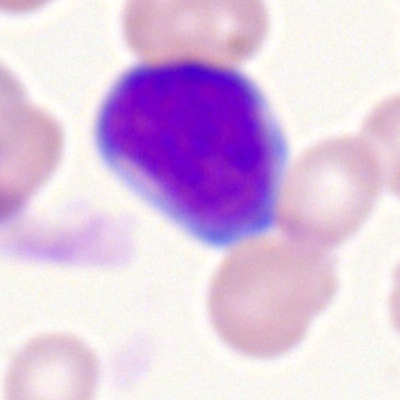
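Myeloblast: the cell at the centre of this stained human blood smear. First, its outline is angular and irregular instead of round. Second, the nucleus is a single mass without lobes. Third, that nucleus takes up almost the entire cell, so the cytoplasm is only a thin rim. Finally, the cytoplasm contains no vacuoles.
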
